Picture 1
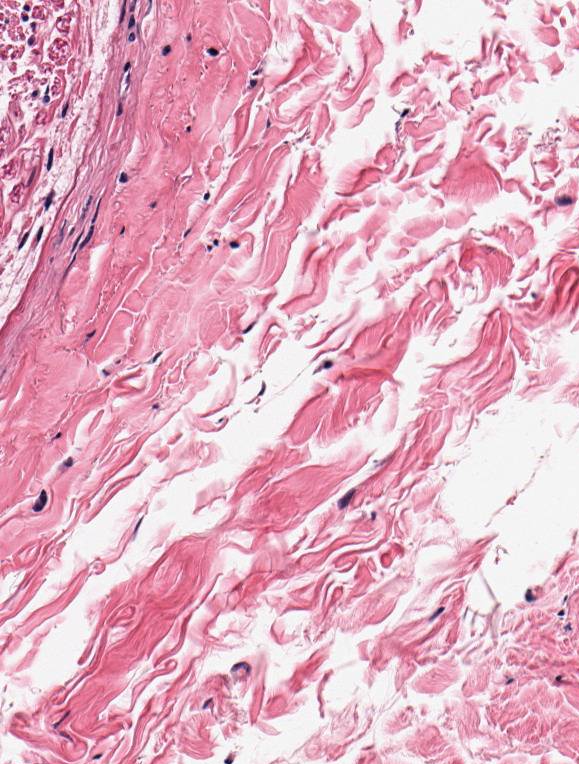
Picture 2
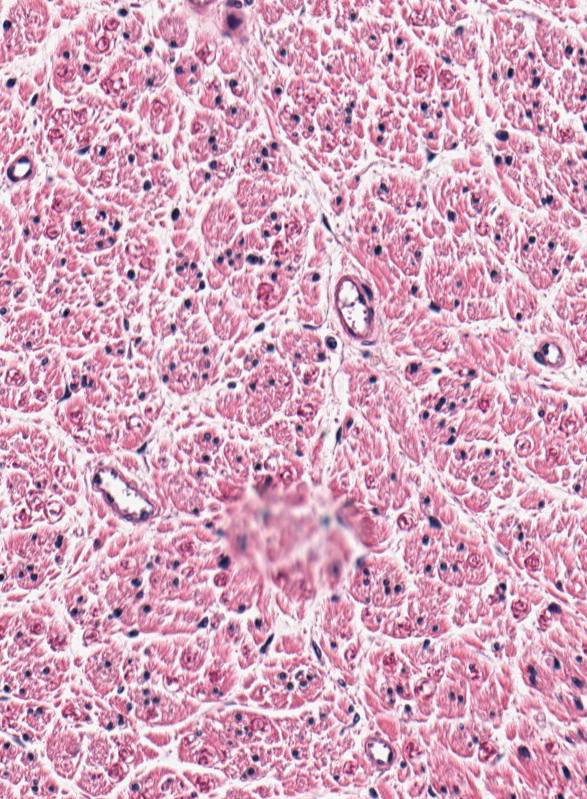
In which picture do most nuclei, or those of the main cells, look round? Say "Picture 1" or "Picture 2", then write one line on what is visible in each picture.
Picture 2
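Picture 1: Nuclei are sparse, small, dark and spindle-shaped, lying singly between the collagen bundles.
Picture 2: The nuclei within the bundles are small, dark and mostly round.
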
